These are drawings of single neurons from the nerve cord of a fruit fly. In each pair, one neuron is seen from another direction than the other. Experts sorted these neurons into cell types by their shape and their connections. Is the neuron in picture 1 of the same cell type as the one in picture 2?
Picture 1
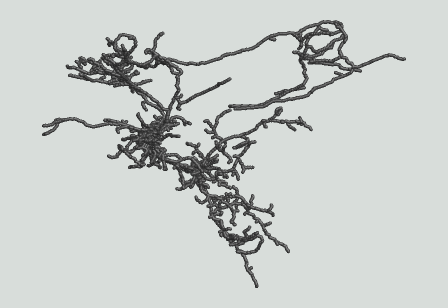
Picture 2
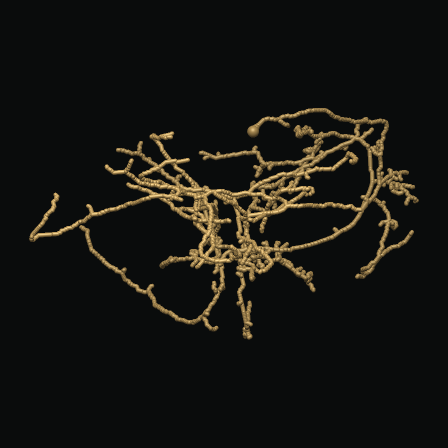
no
